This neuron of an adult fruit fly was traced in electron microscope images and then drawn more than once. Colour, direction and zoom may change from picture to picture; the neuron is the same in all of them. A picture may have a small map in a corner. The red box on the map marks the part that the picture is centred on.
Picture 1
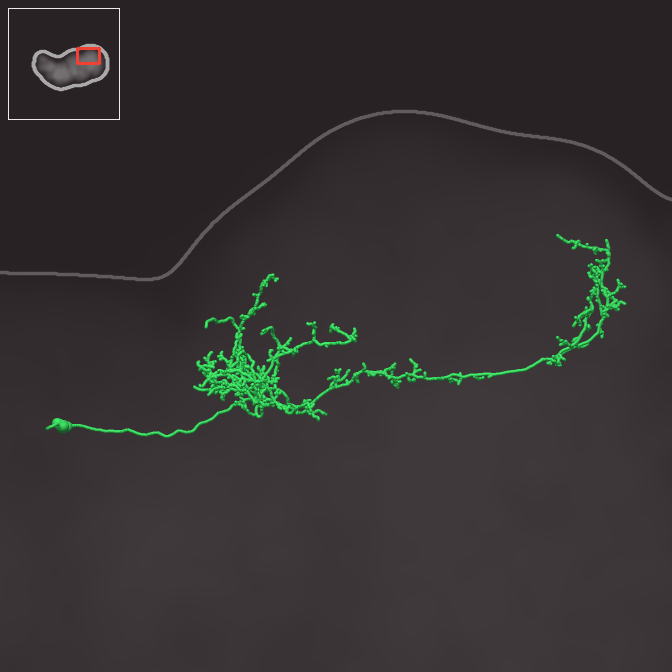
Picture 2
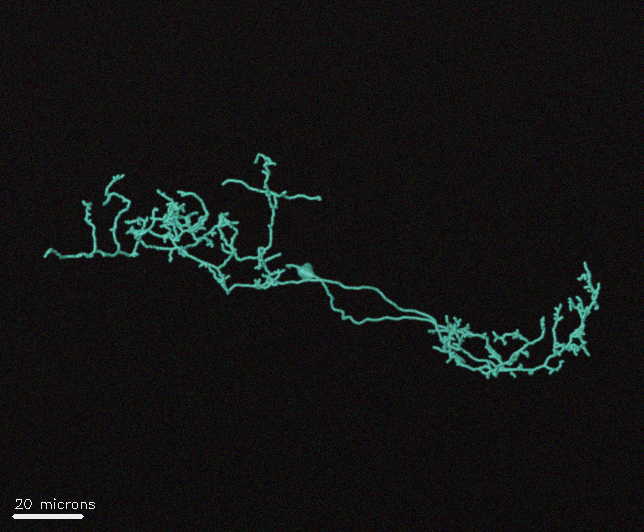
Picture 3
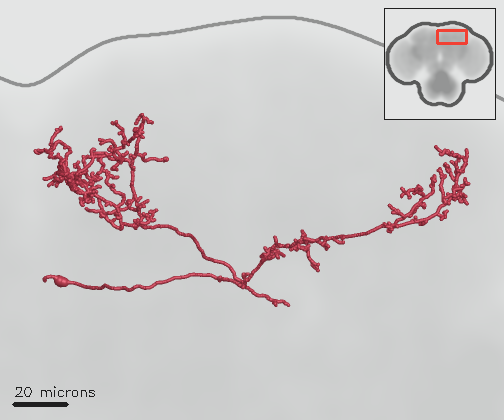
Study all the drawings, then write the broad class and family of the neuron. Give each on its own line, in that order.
central-brain intrinsic neuron
hemilineage DM3_dorso_lateral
